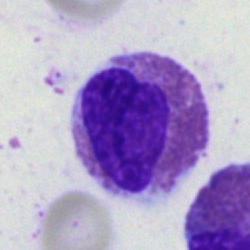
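Eosinophil: start with the nucleus, which sits toward the left and has a notch in its upper edge, giving it an indented shape. On the right, the wider band of cytoplasm is pinkish-lilac rather than deep blue and is filled with fine pink-purple granules.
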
